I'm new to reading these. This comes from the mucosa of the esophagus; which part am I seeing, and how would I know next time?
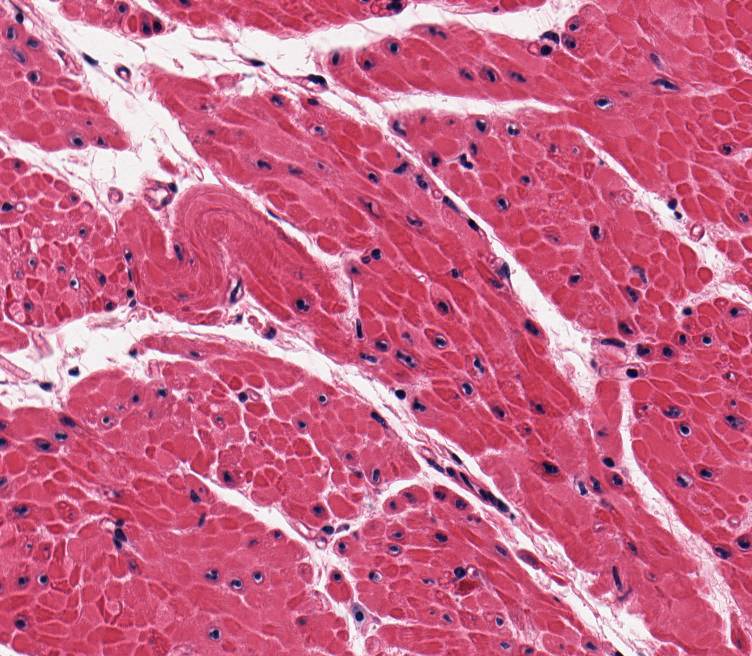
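What you are looking at here is smooth muscle. See how pale clefts, running diagonally from upper left to lower right, divide it into bundles, and how the fibre cytoplasm stains a strong, deep pink.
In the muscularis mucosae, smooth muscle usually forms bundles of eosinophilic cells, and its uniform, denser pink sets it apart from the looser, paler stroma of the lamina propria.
Notice, too, a small vessel with a wavy, concentrically layered wall at upper left.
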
